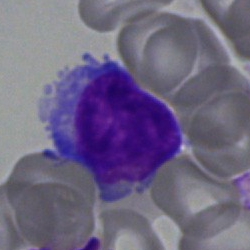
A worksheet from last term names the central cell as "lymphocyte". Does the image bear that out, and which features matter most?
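The chromatin stains dark purple throughout, with only faint paler patches. The name lymphocyte fits; blast does not.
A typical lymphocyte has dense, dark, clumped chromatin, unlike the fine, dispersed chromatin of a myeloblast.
This dark chromatin speaks for lymphocyte and against blast. The nucleus is a single unlobed mass filling most of the cell.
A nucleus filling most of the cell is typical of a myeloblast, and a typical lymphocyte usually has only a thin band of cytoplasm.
This feature fits both names. The blue cytoplasm lies mainly on the left of the nucleus and shows no granules. The outline is irregular, with small bleb-like projections along the upper-left border.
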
